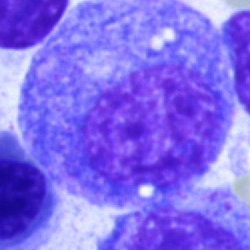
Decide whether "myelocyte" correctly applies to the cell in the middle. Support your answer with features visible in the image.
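The deciding feature is the chromatin, which is finely granular rather than coarsely clumped.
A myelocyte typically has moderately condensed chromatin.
The name myelocyte therefore does not fit; the cell is a promyelocyte. Otherwise, the outline is roughly round, the nucleus sits off-centre toward the lower right, and abundant cytoplasm forms a wide rim around it. Two small clear round spots lie side by side near the top, and another nucleated cell rests against the lower edge.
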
